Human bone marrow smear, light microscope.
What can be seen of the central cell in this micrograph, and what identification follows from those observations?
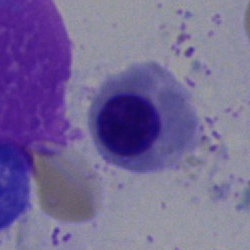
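Look first at the nucleus, which sits off-centre toward the left side of the cell. Its chromatin is dense and stains an even, dark purple. No nucleolus can be made out within it. The cytoplasm is free of granules. This central cell is an erythroblast.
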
